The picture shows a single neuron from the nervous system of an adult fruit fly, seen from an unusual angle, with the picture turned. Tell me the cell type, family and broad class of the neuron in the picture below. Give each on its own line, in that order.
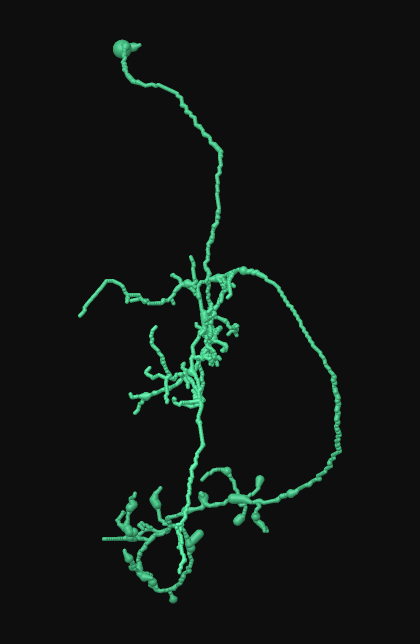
SLP026
hemilineage SLPal1
central-brain intrinsic neuron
